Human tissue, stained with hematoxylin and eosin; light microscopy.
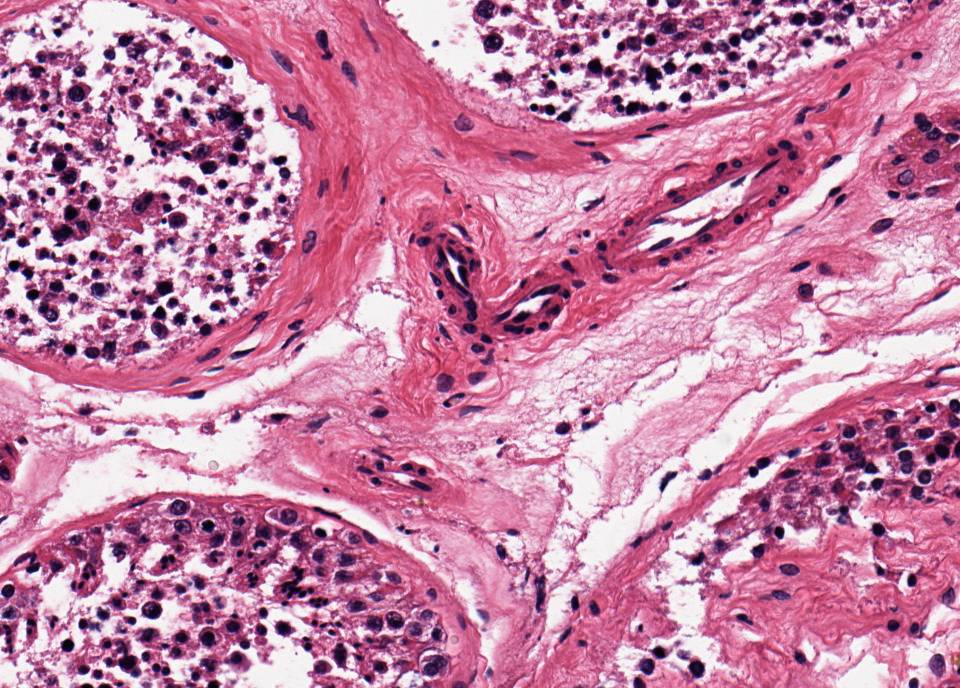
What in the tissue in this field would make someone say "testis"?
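Goes with the name: parts of large rounded tubules sit in all four corners, with a central band of stroma between them.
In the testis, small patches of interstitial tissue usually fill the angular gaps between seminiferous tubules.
Does not go with it: the tubules hold loosely scattered, detached cells instead of an orderly layered lining.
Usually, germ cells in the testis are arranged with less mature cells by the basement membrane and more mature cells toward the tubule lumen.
Also noted: many cells within the tubules have small, dark, shrunken round nuclei, and no fat cells appear anywhere in the field.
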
